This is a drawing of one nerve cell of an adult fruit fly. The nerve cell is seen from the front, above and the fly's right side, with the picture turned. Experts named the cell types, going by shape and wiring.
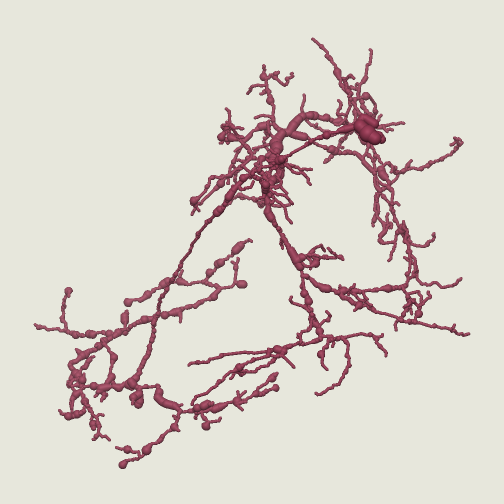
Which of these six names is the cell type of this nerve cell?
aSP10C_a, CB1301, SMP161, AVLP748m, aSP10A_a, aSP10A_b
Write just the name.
aSP10A_a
